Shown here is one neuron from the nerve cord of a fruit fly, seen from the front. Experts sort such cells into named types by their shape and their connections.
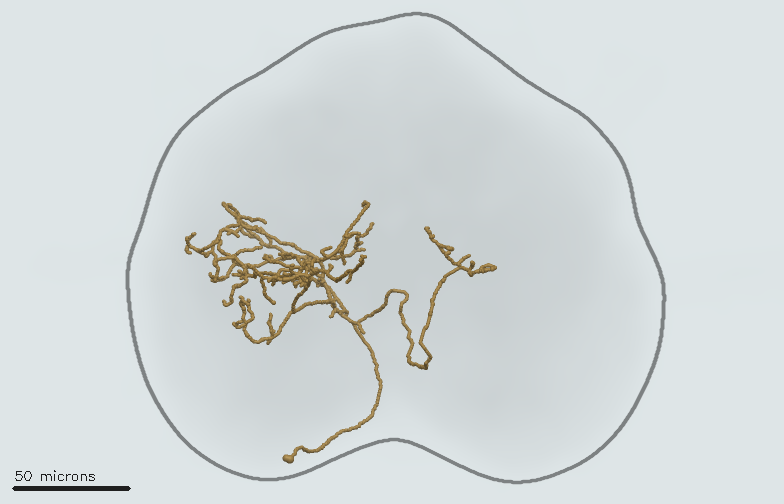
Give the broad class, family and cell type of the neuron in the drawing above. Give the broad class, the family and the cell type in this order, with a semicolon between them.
nerve-cord intrinsic neuron; hemilineage 05B; IN05B073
